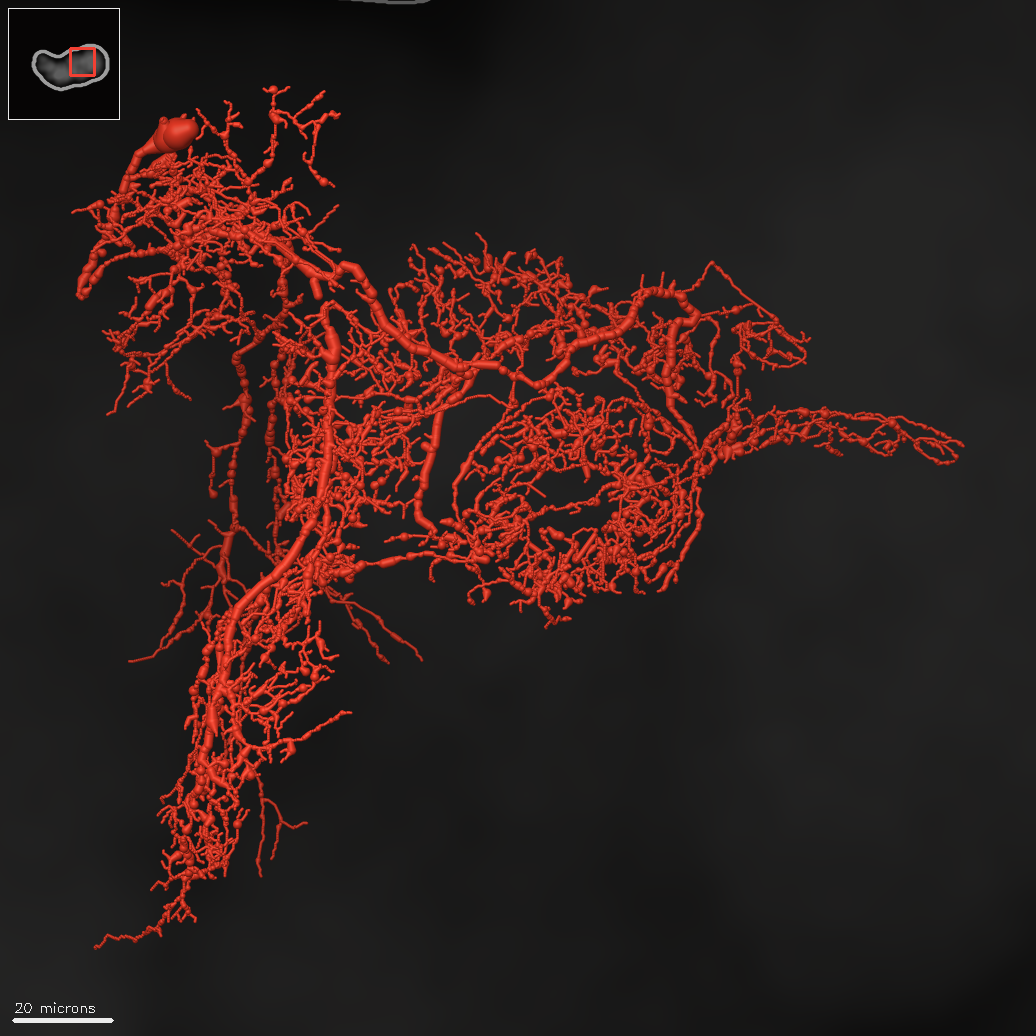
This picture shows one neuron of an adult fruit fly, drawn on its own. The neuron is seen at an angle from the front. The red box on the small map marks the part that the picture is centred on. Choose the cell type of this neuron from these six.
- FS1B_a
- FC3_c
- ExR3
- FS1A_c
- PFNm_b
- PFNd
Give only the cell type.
ExR3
